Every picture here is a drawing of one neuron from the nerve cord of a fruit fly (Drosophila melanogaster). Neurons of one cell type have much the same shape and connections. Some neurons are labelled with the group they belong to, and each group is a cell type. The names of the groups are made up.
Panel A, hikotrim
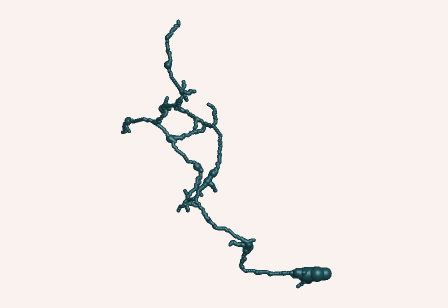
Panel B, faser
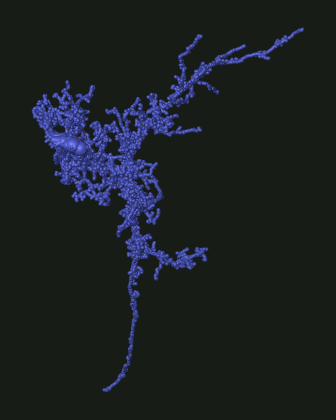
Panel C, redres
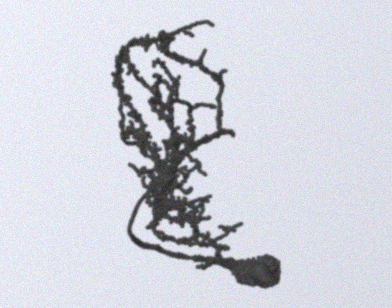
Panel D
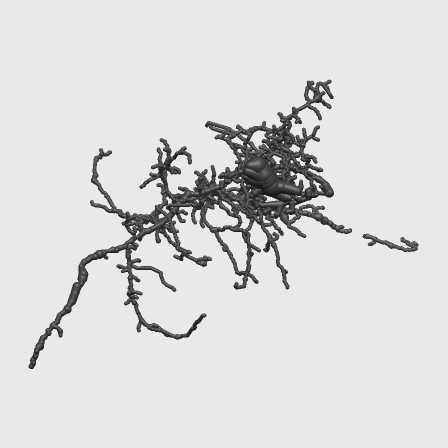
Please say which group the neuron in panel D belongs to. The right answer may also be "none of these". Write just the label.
faser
